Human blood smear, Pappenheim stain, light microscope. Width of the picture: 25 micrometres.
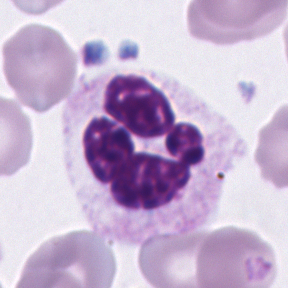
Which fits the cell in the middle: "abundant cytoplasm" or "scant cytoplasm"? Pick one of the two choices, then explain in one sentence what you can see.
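Abundant cytoplasm. The cytoplasm is plentiful and pale lilac-pink.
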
